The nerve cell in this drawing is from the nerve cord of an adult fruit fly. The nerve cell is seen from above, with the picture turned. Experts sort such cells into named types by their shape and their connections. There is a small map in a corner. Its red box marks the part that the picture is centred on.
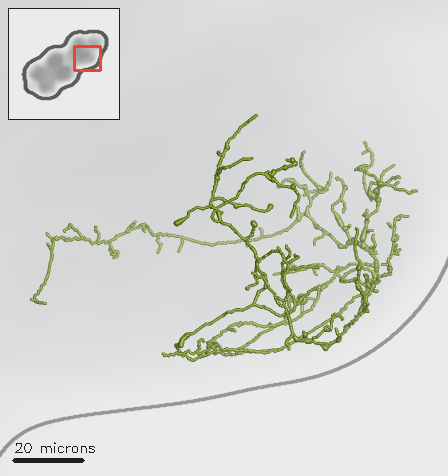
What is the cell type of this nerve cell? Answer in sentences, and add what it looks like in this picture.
The cell type is IN16B086. Its broad class is nerve-cord intrinsic neuron. By the scale bar it is about 110 microns wide in this view. Dozens of branch ends can be seen.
